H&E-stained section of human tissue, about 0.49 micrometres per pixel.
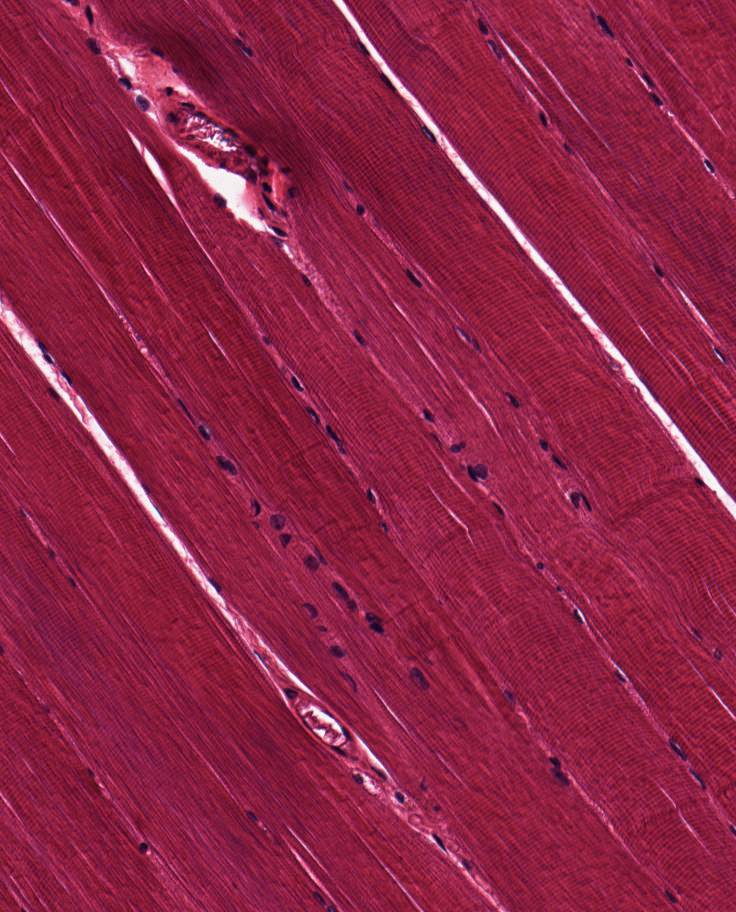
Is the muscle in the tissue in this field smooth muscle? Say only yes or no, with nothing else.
No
